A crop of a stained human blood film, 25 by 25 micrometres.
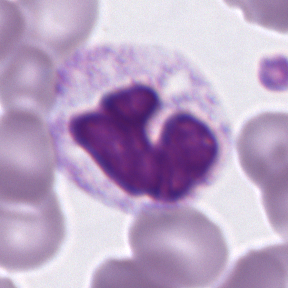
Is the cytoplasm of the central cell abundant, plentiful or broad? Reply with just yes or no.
Yes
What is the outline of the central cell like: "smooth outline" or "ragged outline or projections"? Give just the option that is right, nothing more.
Smooth outline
